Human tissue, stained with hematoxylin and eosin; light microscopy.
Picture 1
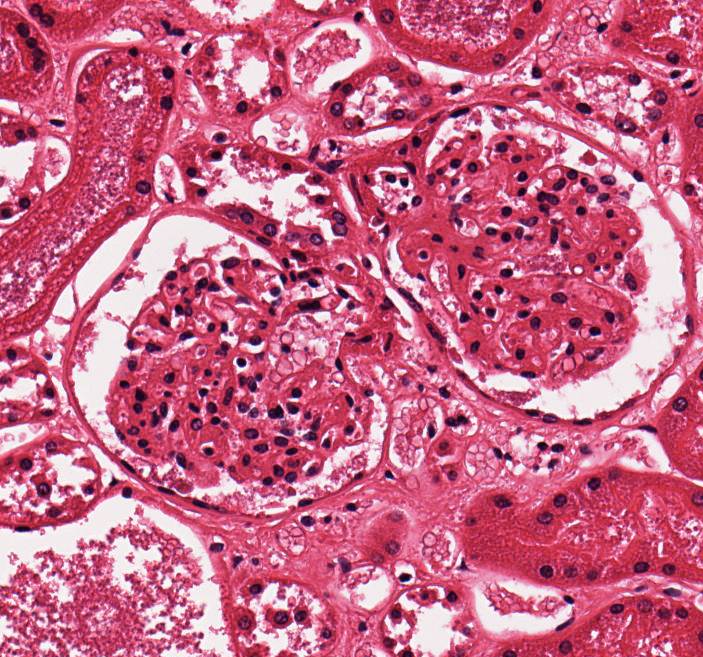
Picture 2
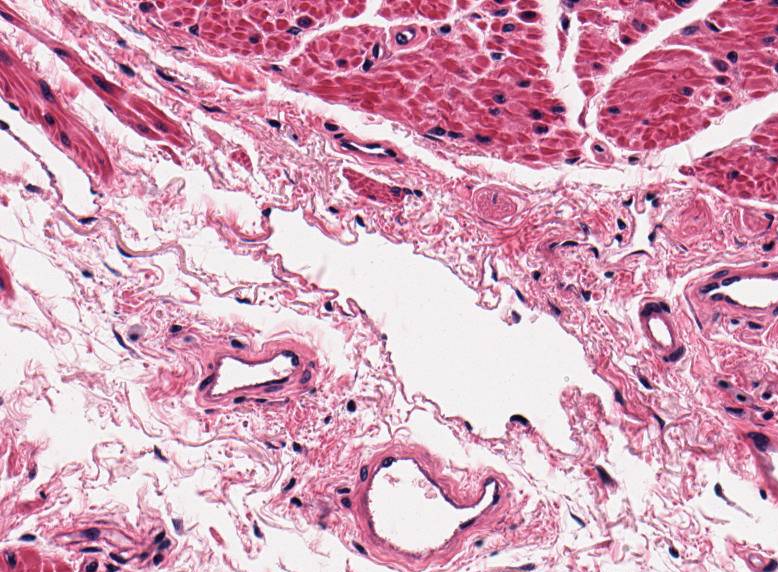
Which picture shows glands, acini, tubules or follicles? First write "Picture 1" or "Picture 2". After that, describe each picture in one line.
Picture 1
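In picture 1: Two glomeruli lie side by side, one left of centre and one in the upper right of the field.
In picture 2: No glands or surface epithelium are present anywhere in the field.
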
